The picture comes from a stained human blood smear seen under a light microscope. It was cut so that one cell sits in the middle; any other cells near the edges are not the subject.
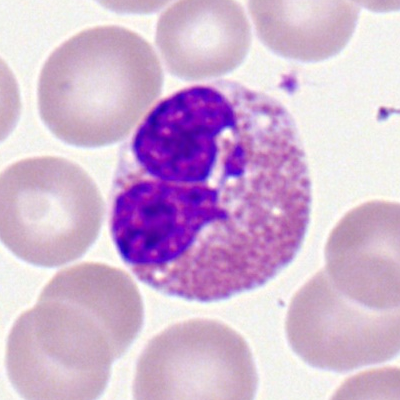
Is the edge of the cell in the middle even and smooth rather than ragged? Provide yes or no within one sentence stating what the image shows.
Yes, the outline of the cell is smooth.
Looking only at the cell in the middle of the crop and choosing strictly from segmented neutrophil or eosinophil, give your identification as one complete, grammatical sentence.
In the center of this field lies an eosinophil.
